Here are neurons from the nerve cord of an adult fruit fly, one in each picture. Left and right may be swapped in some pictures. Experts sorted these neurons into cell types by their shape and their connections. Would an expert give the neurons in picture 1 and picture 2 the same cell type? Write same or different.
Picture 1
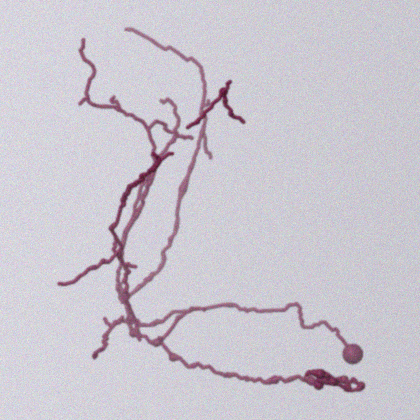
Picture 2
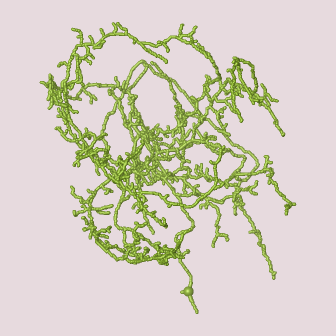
different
